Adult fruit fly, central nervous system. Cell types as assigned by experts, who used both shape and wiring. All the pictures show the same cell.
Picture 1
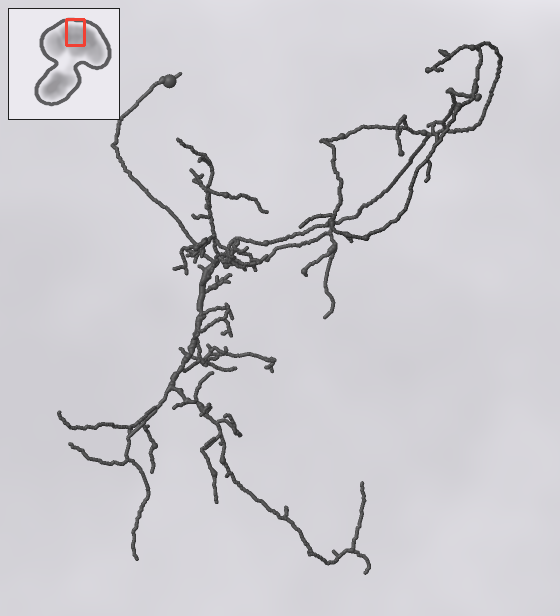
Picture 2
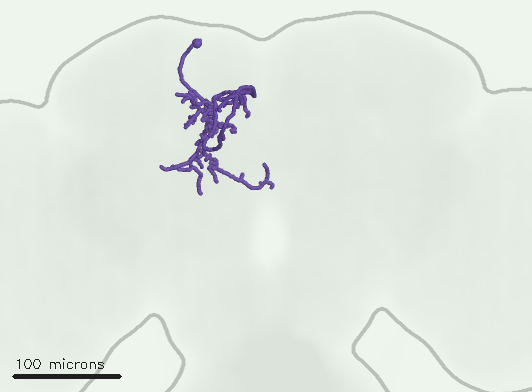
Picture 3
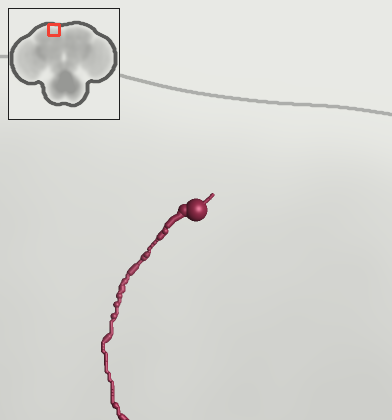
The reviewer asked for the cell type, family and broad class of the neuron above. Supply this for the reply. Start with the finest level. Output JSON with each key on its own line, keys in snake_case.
{
 "cell_type": "CL167",
 "family": "hemilineage CLp1",
 "broad_class": "central-brain intrinsic neuron"
}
